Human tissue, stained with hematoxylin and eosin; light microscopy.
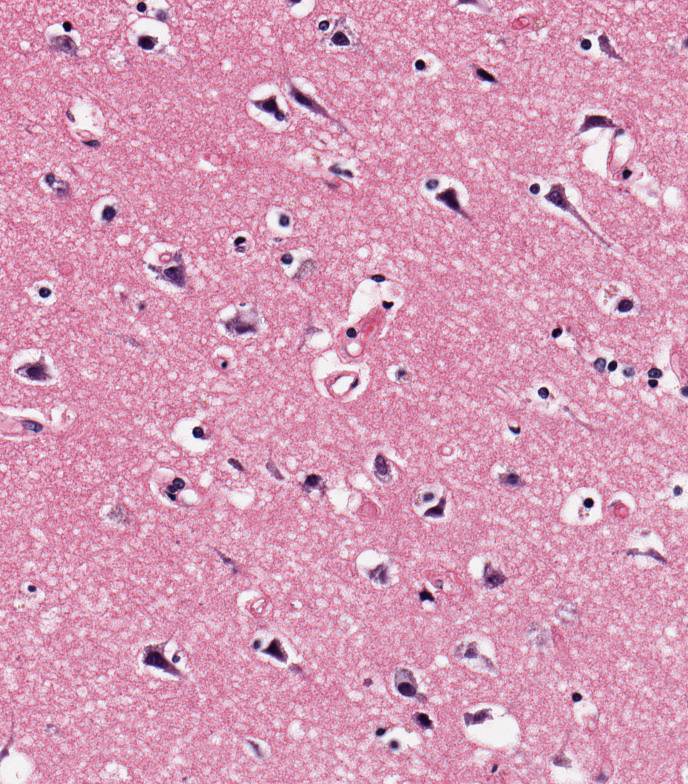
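Cerebral cortex, haematoxylin and eosin. Many neuronal cell bodies scattered across the field are angular or triangular in outline, stain dark purple and look shrunken. Small, round, dark-staining glial nuclei lie throughout, several beside neurons. The neuropil is speckled throughout with many tiny clear vacuoles.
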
